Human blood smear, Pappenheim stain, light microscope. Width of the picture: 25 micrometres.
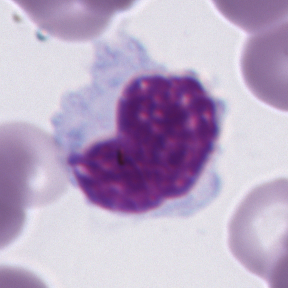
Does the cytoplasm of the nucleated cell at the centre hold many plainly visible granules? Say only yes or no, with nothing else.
No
